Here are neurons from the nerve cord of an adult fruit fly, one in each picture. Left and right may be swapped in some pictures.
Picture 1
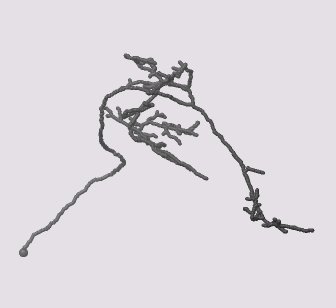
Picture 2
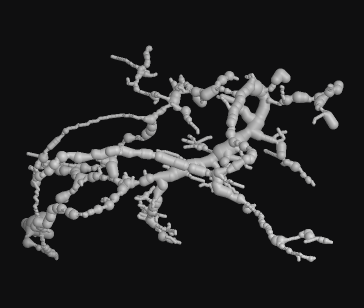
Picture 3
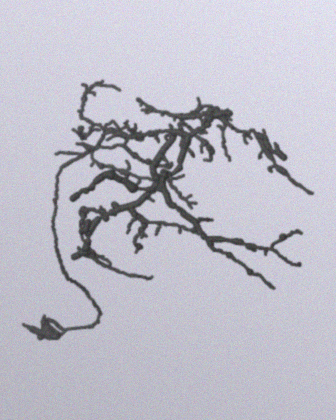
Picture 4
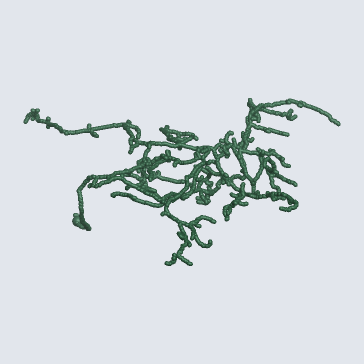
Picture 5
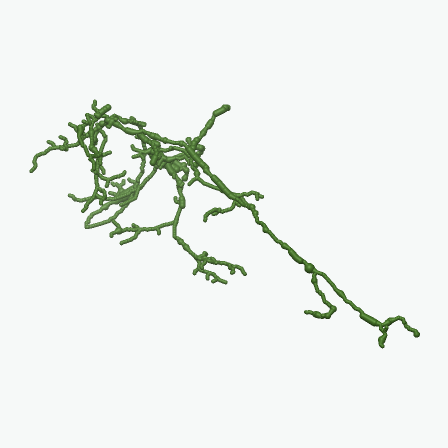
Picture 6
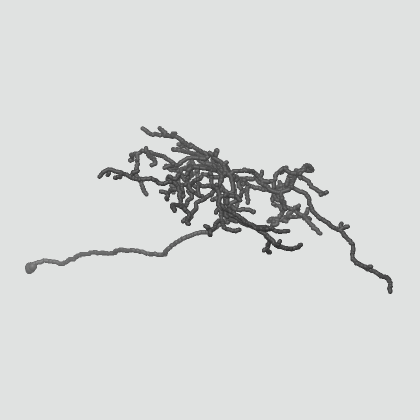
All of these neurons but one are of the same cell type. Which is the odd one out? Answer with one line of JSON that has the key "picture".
{"picture": 4}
